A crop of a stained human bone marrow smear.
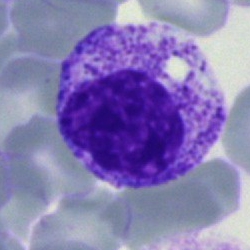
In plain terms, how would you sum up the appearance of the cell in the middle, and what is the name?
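The nucleus is placed off-centre, toward the lower left of the cell. Above and to the right of it, the cytoplasm forms a broad crescent. Coarse purple granules are scattered throughout this cytoplasm. In its upper right part lies a single clear, round vacuole. The cell is a myelocyte.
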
